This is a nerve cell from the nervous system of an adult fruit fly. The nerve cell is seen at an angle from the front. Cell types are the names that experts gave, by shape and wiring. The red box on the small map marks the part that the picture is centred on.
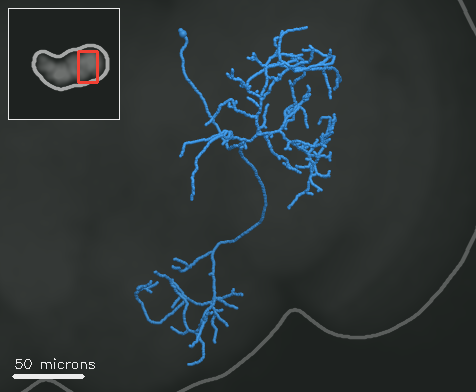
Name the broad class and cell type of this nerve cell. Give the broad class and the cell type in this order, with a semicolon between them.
central-brain intrinsic neuron; AVLP709m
